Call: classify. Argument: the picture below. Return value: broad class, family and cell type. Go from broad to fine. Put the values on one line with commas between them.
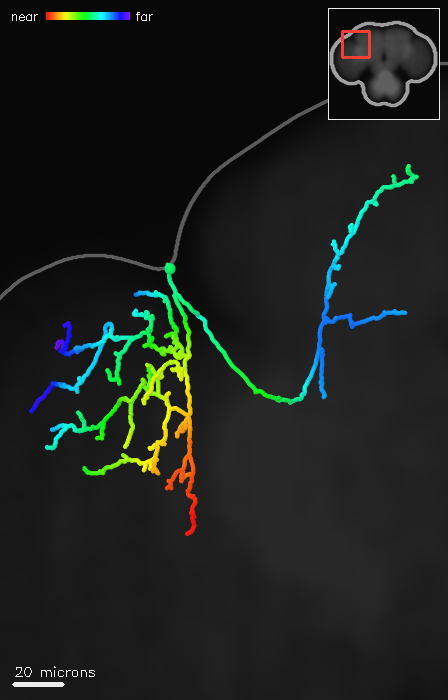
visual projection neuron, MeVP, MeVP15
